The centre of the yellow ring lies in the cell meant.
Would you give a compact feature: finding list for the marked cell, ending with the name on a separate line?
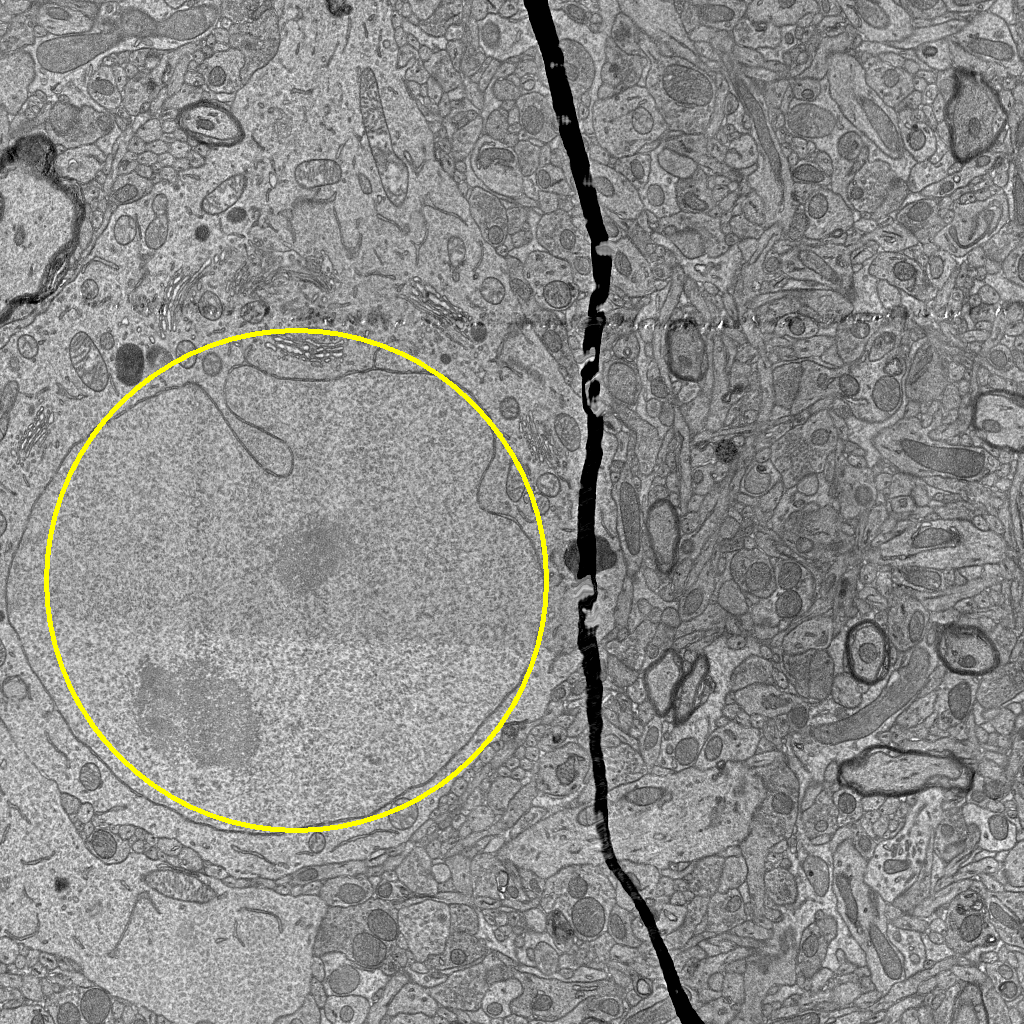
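Size: a large, roundish nucleus filling most of the ring
Envelope fold: a deep, narrow loop dipping into the nucleus near the top
Chromatin: pale and finely dispersed, with no dark clumps lining the envelope
Granular areas: two ill-defined darker patches, one near the centre and one lower left
Identity: excitatory neuron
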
